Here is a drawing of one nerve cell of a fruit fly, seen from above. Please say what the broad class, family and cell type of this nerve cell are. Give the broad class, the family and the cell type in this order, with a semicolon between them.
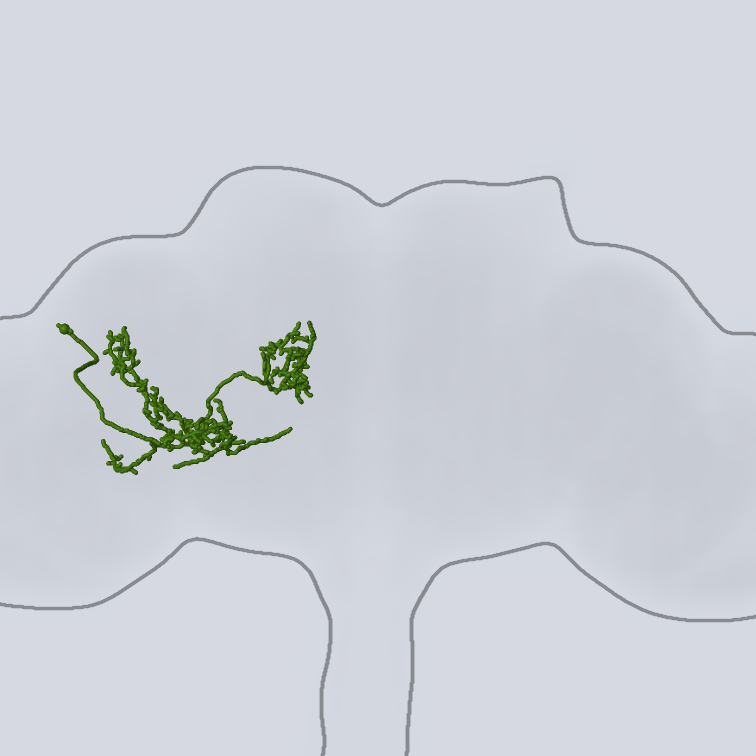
central-brain intrinsic neuron; hemilineage SLPav2; SLP214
